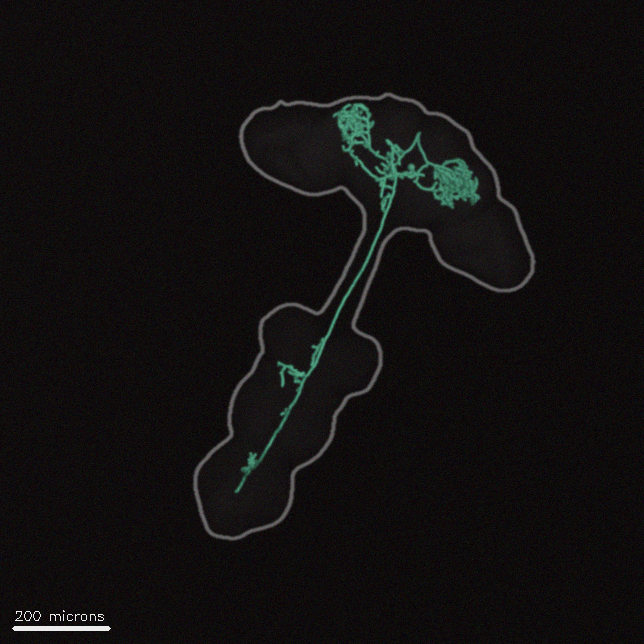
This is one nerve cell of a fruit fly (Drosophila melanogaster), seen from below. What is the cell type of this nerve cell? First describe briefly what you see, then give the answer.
It reaches both the brain and the nerve cord, passing through the neck. By the scale bar it is about 800 microns tall in this view. Its broad class is descending neuron. Its cell type is DNp29.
